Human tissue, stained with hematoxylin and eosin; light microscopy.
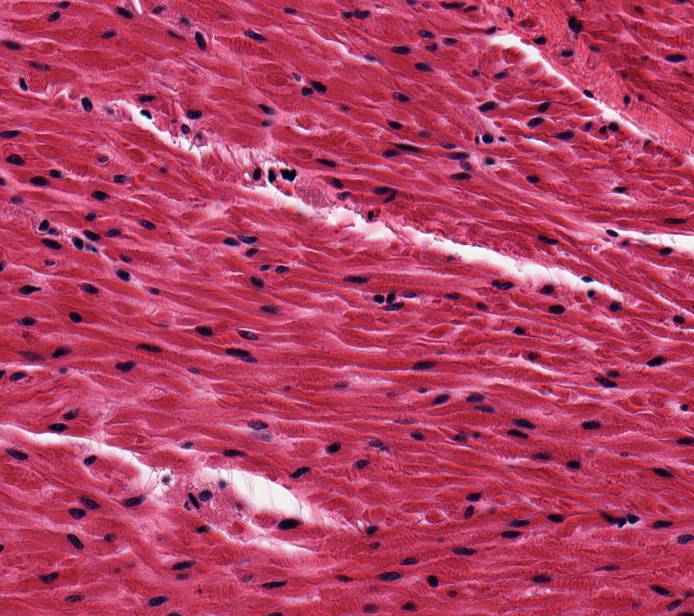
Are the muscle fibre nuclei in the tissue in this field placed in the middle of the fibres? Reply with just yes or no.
Yes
